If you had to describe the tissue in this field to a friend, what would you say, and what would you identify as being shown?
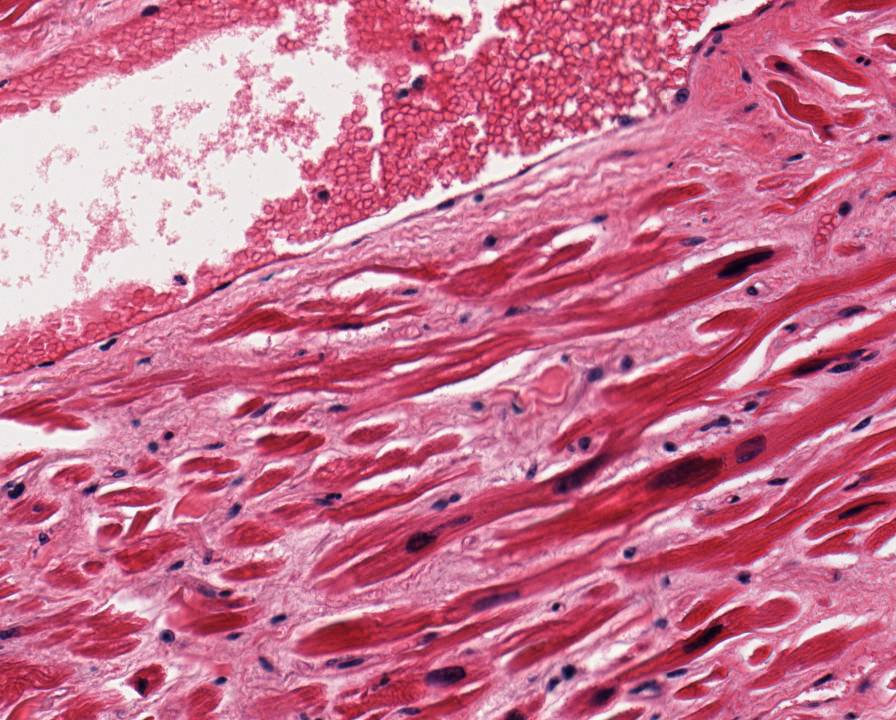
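A single thin layer of flattened cells lines a blood-filled space, running from lower left to upper right. Some fibres, mainly central and right, contain large, dark, elongated nuclei. Loose, wispy pink stroma separates the fibres. The tissue is atrial appendage of the heart.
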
